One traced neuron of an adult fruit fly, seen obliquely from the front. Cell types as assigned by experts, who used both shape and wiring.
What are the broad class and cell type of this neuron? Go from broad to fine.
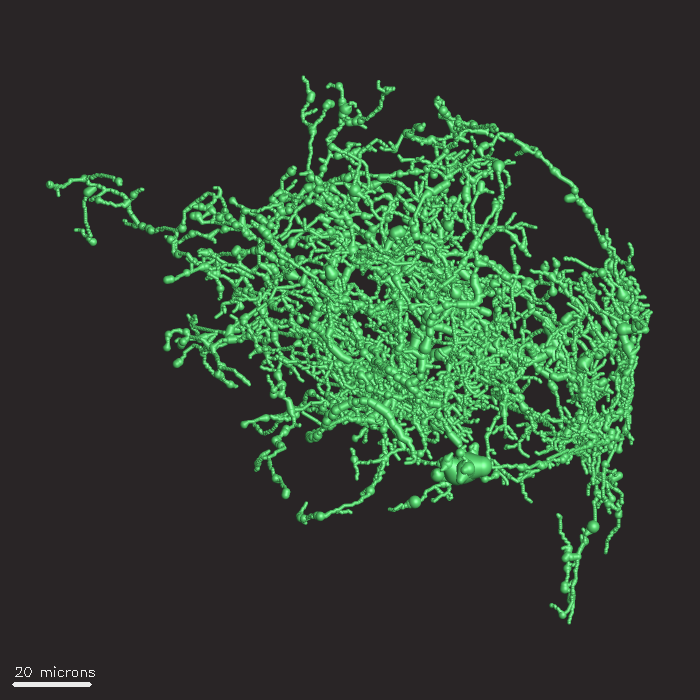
central-brain intrinsic neuron; CL063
